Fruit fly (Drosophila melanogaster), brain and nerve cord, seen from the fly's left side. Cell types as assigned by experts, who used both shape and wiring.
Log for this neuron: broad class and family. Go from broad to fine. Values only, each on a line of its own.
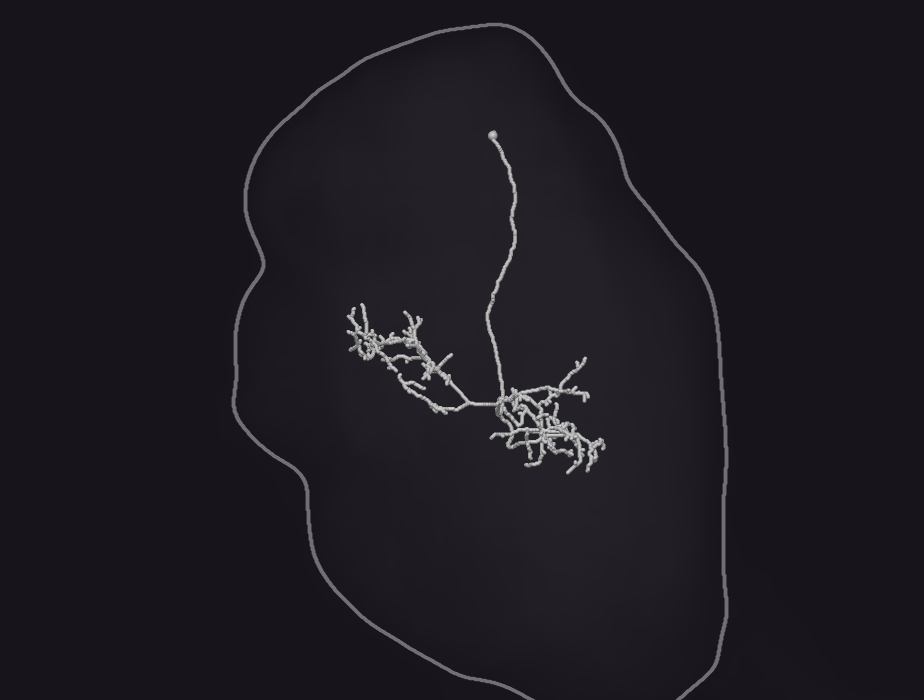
central-brain intrinsic neuron
hemilineage DM1_antero_ventral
